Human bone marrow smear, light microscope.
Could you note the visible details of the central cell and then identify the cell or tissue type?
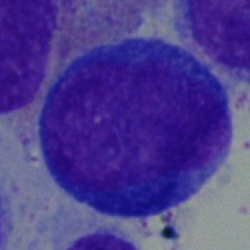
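A round, smooth outline encloses a nucleus whose chromatin is finely textured and evenly spread, without coarse clumps. Around it runs a thin rim of deep blue cytoplasm, in which no granules are visible. The cell is a proerythroblast.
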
